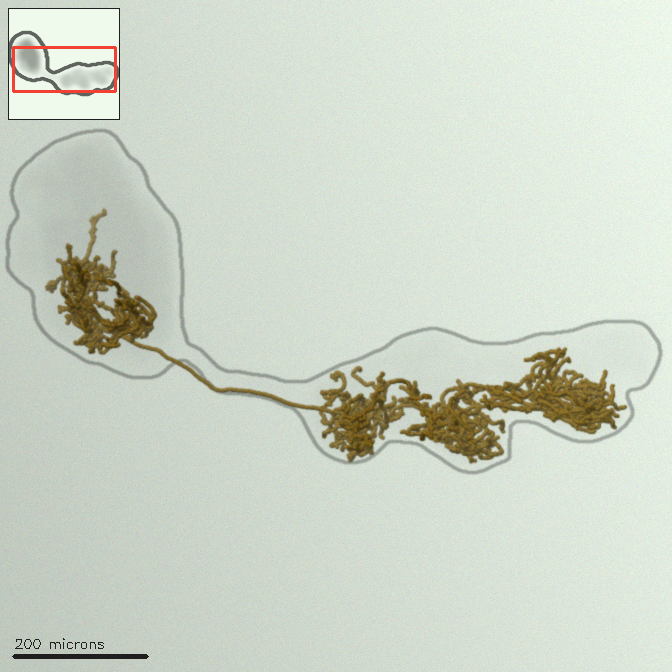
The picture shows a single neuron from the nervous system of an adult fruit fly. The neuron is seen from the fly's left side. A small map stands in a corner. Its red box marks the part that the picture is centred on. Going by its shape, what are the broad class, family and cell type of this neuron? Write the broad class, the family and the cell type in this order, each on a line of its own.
descending neuron
DNd
DNd02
